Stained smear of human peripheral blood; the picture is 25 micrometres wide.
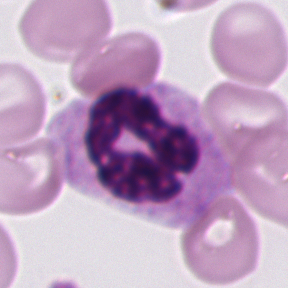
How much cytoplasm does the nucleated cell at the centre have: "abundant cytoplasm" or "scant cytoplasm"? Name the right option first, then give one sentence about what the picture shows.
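Abundant cytoplasm. A wide rim of pale lilac cytoplasm surrounds the nucleus.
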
